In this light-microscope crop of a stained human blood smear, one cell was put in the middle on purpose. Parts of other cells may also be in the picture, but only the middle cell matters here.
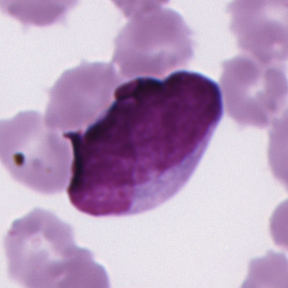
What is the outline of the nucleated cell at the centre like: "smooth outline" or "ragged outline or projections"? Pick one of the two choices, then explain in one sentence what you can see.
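Ragged outline or projections. A small pointed tag juts out from the left edge of the cell.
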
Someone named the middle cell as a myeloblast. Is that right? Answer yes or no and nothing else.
yes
